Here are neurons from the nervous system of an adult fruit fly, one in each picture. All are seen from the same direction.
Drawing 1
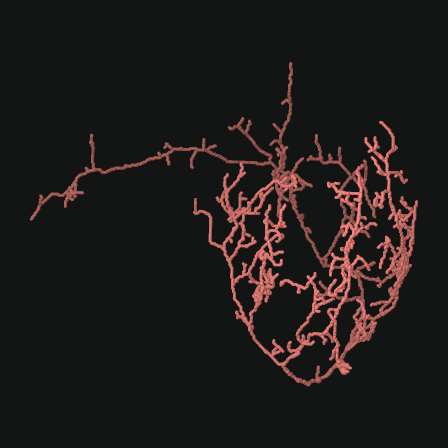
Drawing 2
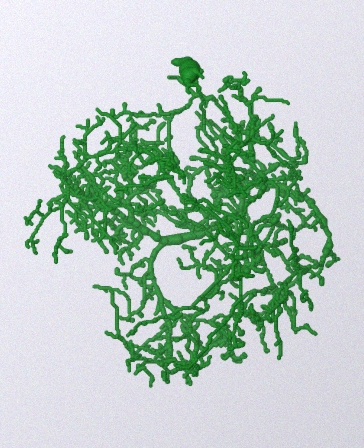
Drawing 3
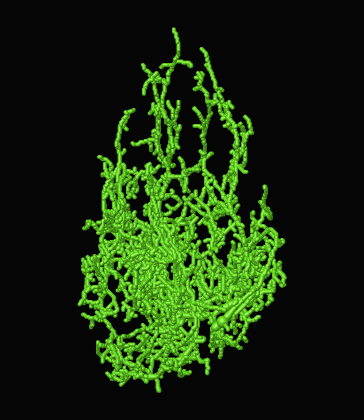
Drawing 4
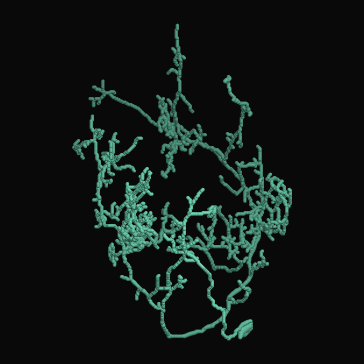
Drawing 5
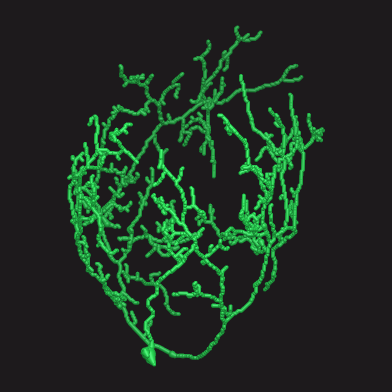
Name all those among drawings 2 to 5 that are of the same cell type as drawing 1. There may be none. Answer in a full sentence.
Drawing 4 and drawing 5 are of the same cell type.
